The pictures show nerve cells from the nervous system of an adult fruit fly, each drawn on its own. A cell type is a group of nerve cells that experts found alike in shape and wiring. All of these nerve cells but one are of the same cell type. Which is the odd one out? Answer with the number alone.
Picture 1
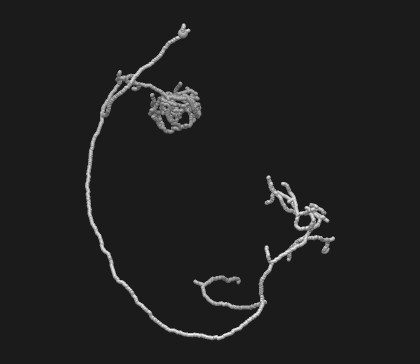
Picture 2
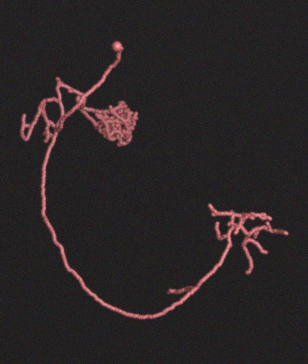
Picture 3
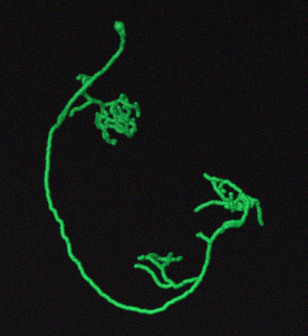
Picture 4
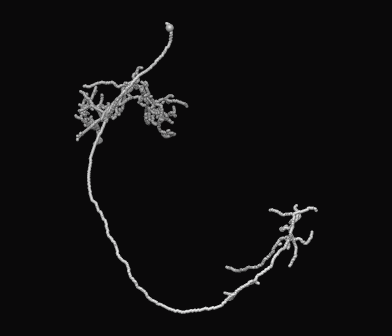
4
